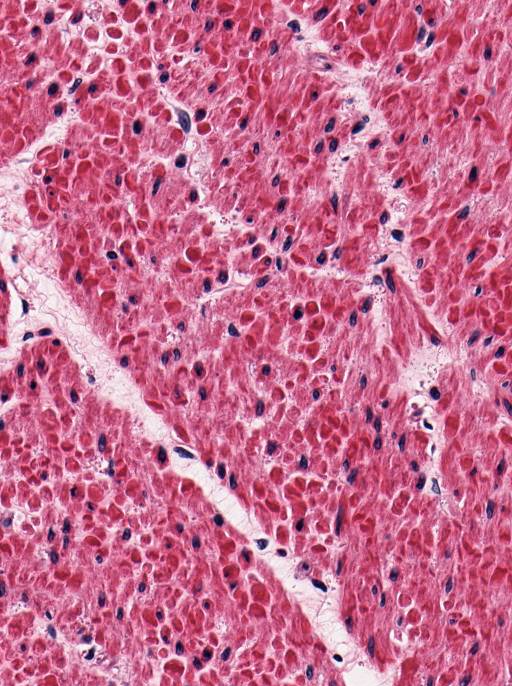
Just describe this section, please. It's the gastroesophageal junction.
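Look first at the whole field: muscle fibres fill it, gathered into bundles with pale septa between them. Most fibres are cut across or obliquely, so their outlines are rounded to polygonal. Notice the nuclei of the fibres: dark, oval, and lying within the fibres rather than at their edges. The septa are loose and hold only scattered slender nuclei.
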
